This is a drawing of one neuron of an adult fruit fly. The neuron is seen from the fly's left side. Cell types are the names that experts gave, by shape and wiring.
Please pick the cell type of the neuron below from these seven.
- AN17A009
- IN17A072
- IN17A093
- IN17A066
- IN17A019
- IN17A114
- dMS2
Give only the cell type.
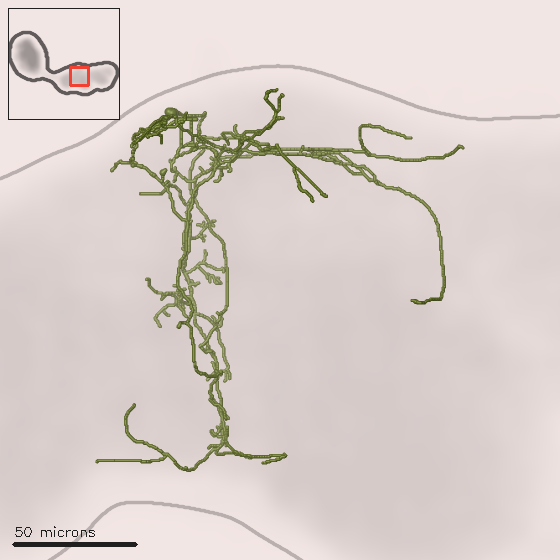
IN17A072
